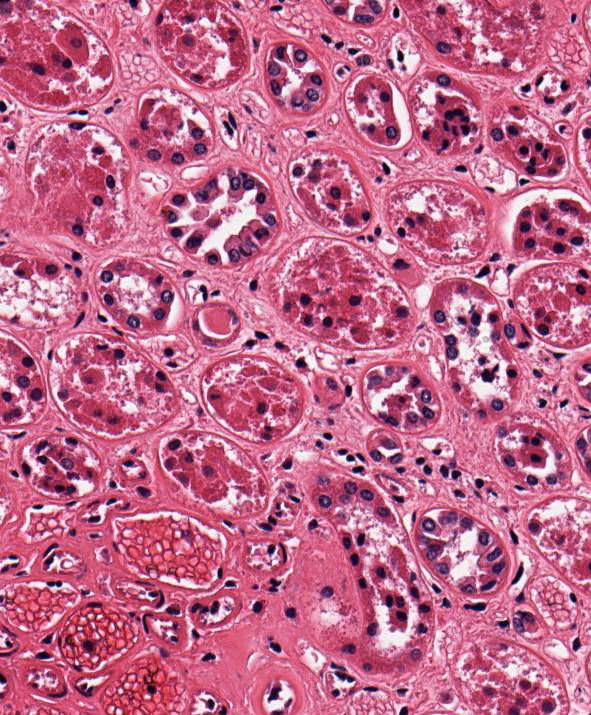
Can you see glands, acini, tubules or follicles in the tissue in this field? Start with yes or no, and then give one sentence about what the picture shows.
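Yes. The tubules are lined by a single layer of cuboidal cells with round dark nuclei.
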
